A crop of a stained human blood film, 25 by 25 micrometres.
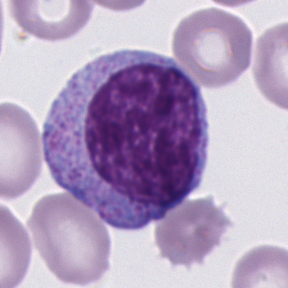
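Promyelocyte in the middle of the field: round and smooth in outline, about 15 micrometres across. Its oval nucleus, with no indentation, lies toward the right and fills about 60% of the cell's area. On the left, the pale blue cytoplasm forms a wide crescent holding fine reddish-purple granules.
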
